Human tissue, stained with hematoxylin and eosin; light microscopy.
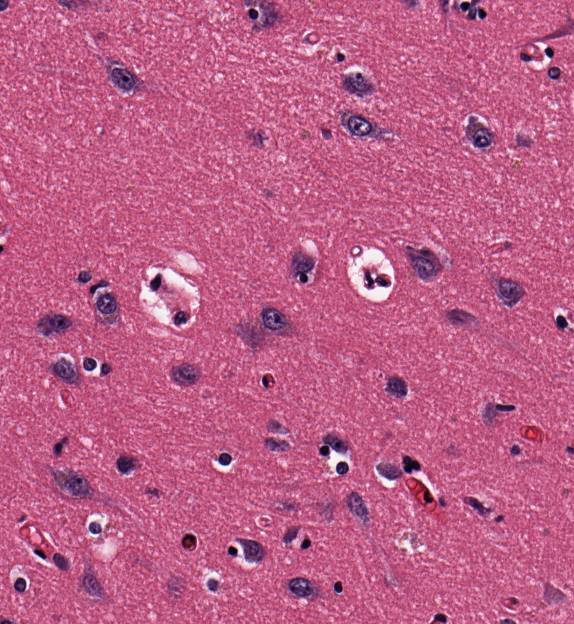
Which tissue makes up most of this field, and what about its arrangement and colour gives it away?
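My reading is cerebral cortex: a finely granular pink neuropil fills the whole field, with no epithelium or glands.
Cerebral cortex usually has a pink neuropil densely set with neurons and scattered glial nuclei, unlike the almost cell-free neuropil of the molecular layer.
Among the neurons here I see many small, round, dark nuclei without visible cytoplasm. Near the centre, two round clear spaces each hold a few dark nuclei. Small capillaries containing red blood cells lie at the lower left and lower right.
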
